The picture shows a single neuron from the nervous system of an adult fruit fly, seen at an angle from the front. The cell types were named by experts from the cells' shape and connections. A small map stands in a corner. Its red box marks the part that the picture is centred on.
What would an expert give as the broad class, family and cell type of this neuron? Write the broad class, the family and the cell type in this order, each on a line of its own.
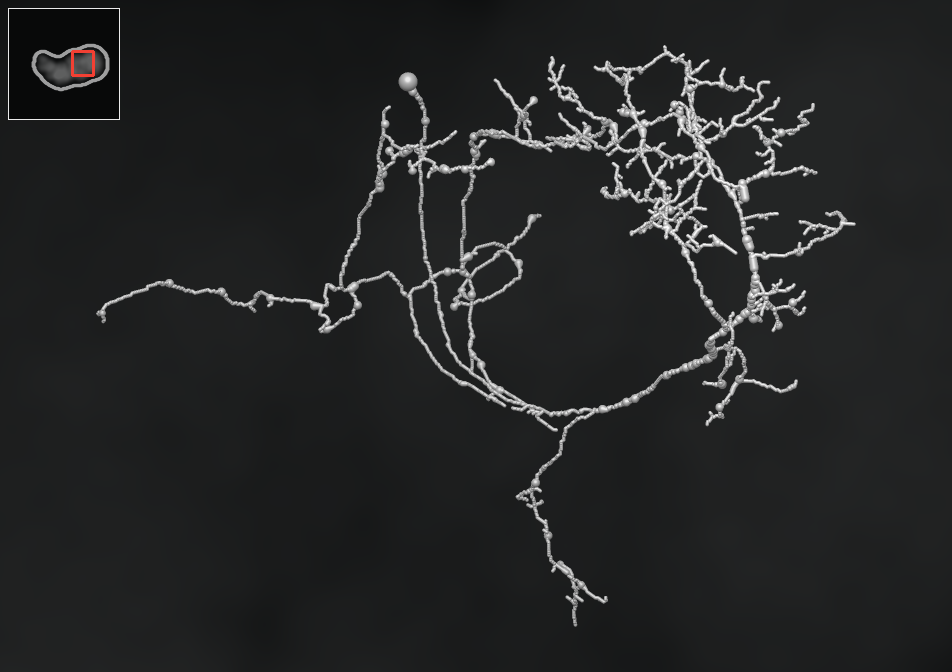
central-brain intrinsic neuron
hemilineage DM1_antero_dorsal
SMP713m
